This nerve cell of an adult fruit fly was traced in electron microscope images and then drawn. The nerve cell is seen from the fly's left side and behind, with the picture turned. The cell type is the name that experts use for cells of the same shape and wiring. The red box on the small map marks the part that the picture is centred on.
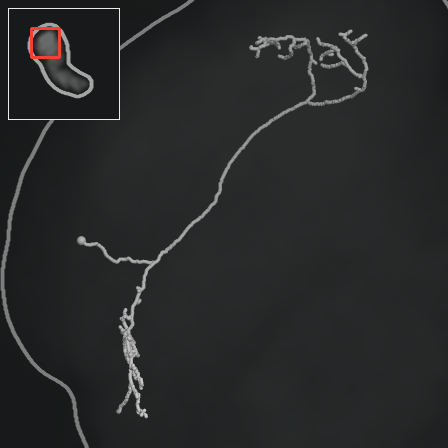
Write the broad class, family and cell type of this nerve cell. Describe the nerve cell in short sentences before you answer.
The cell body can be seen on the left of the picture. In this view it is taller than it is wide. It is a central-brain intrinsic neuron. The family is hemilineage FLAa2. The cell type is GNG595.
